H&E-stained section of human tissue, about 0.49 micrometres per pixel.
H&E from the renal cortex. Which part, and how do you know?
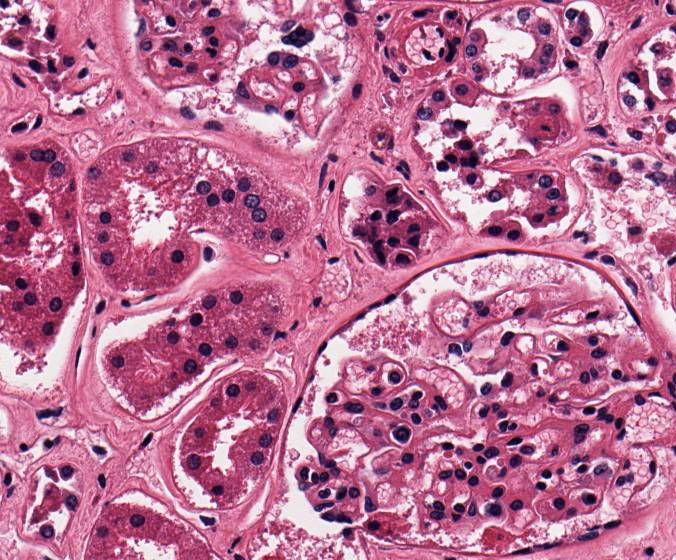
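That's cortical labyrinth. The giveaway is the large glomerulus at lower right, tubules crowded round it, its Bowman's capsule lined by flattened cells with a thin dark outline.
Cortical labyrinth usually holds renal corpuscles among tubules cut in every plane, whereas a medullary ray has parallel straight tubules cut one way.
The left-hand tubules also fit: deeply eosinophilic granular cytoplasm, round nuclei, narrow irregular lumens.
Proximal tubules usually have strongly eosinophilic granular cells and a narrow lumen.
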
